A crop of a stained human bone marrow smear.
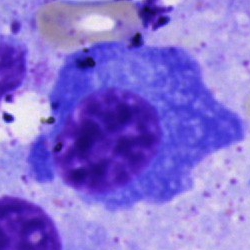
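Plasma cell. Its nucleus, I note, lies off-centre toward the lower left. Looking closer, the chromatin is dark purple and clumped, with paler gaps between the clumps. The cytoplasm seems abundant, covering more area than the nucleus does. Just above the top edge lies a pale red blood cell.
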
